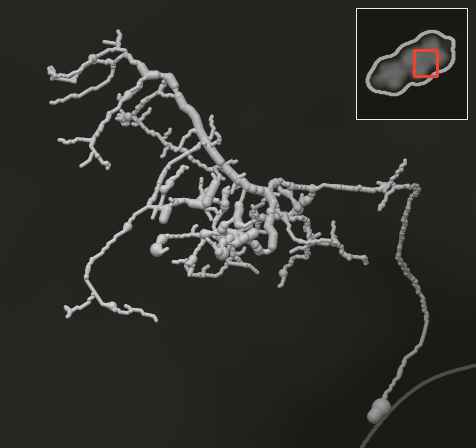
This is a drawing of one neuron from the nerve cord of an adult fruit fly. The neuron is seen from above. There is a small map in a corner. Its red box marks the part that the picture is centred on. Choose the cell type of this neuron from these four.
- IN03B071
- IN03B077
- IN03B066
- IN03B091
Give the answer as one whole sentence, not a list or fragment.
The cell type of the neuron here is IN03B077.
